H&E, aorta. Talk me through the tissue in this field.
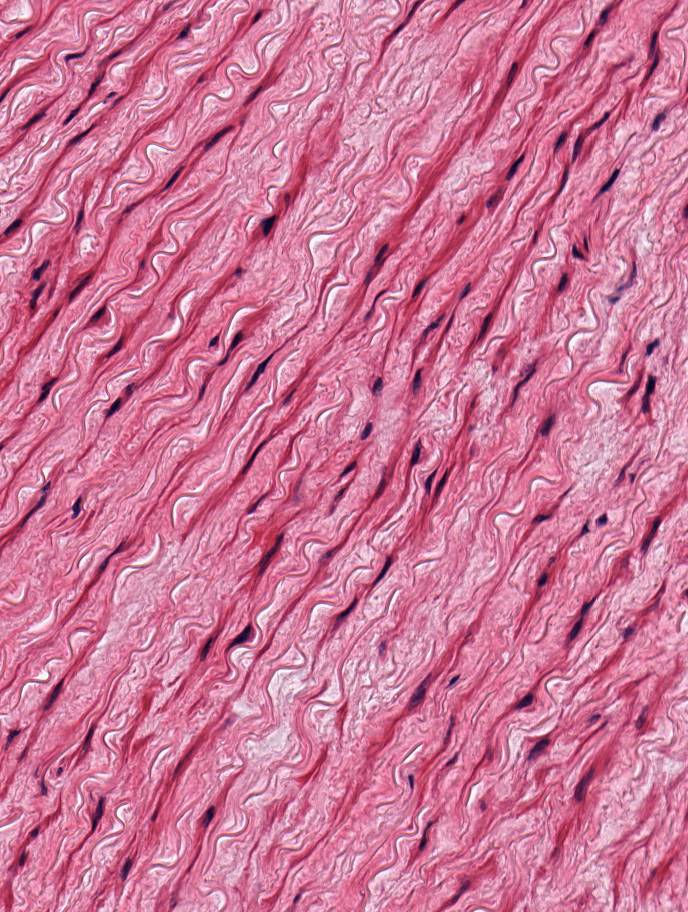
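Closely packed, parallel fibres fill the whole field, running diagonally from lower left to upper right. They stain pink with eosin and follow a wavy, crimped course. Sparse nuclei, scattered singly rather than clustered, are dark, elongated and spindle-shaped, their long axes along the fibres.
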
